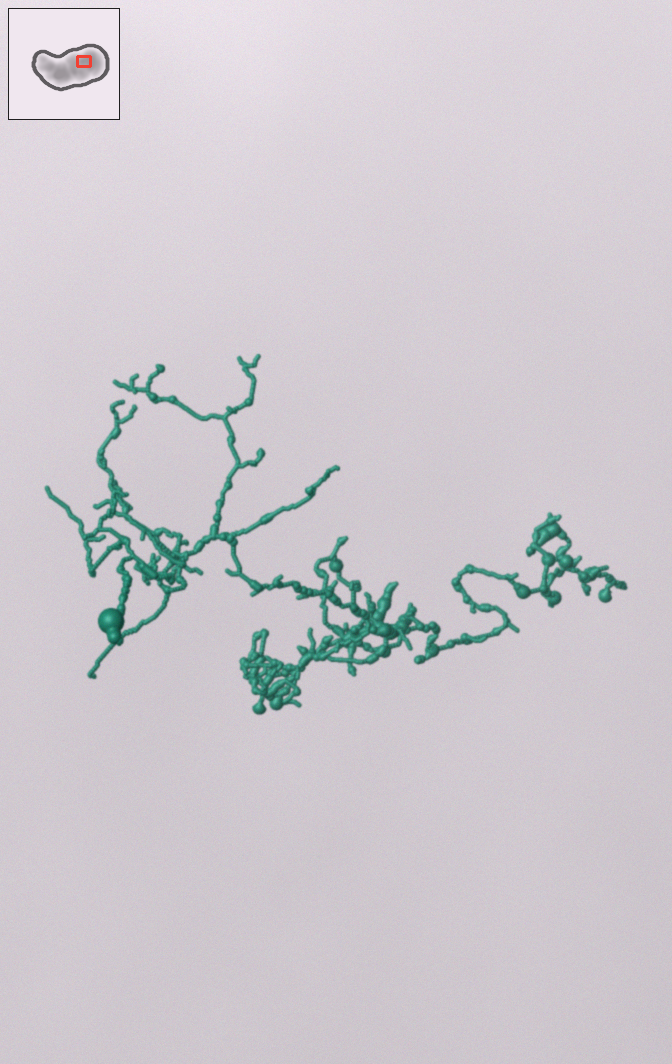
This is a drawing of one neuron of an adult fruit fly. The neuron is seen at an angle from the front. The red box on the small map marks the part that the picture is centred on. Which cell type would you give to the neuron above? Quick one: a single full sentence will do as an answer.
The cell type for the neuron is PAM06.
